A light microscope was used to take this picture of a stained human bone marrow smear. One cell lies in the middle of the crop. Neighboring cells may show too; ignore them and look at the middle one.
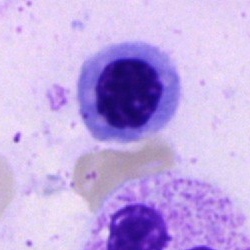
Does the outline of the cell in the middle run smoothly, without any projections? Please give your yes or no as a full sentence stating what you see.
Yes, the edge of this cell is smooth and even.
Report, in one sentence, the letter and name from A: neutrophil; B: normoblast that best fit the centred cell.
The cell at the centre, correctly named in option B, is a normoblast.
